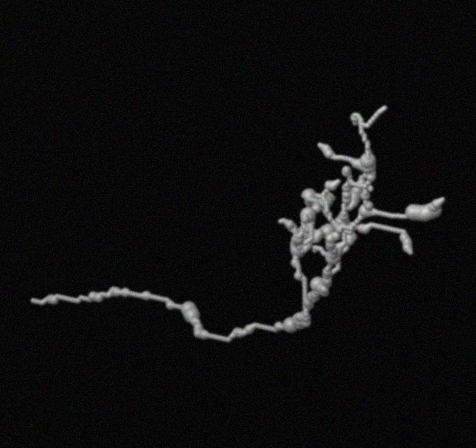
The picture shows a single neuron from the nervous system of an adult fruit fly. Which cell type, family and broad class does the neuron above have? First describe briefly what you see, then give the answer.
The drawing shows no cell body. As drawn here it is wider than it is tall. The cell type is SNpp49. The name of its family is class mechanosensory proprioceptive. It is a sensory neuron entering the nerve cord.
